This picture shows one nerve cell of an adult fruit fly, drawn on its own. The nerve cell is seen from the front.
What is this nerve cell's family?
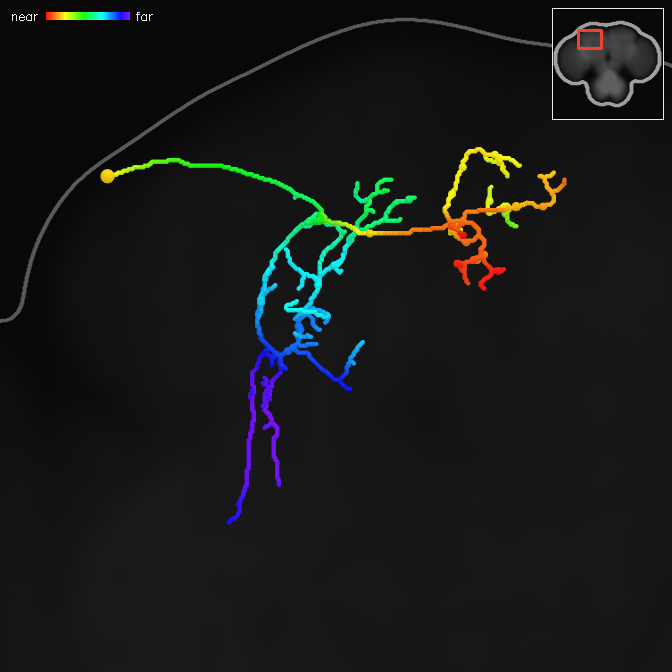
hemilineage SLPpl1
